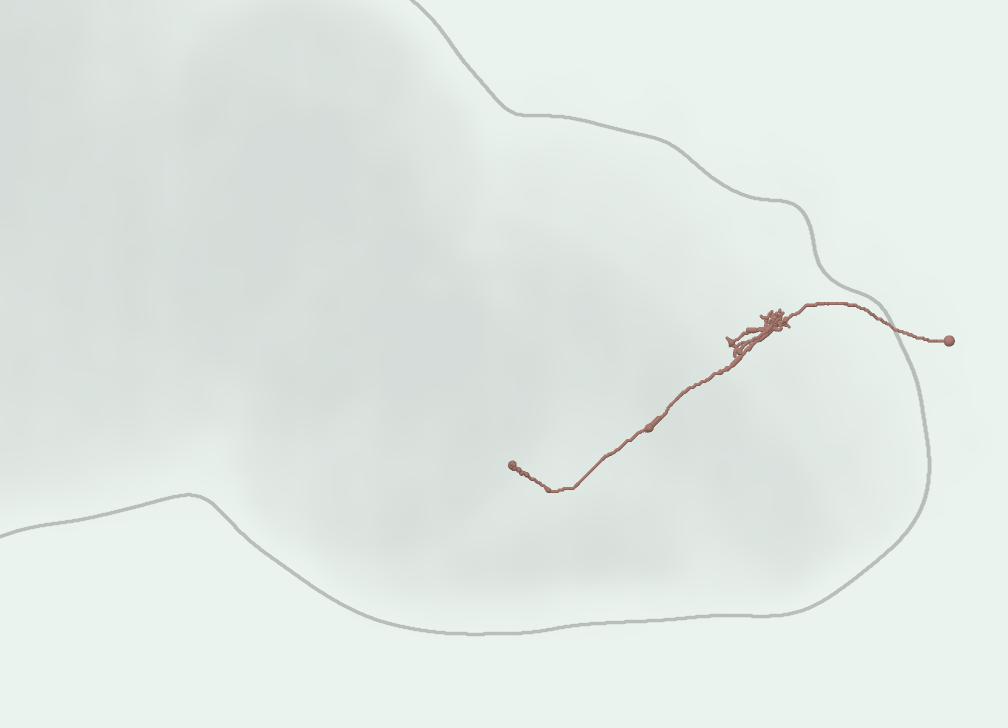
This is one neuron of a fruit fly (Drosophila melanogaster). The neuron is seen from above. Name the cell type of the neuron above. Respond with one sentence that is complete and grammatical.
The cell type name for this neuron is Tm2.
